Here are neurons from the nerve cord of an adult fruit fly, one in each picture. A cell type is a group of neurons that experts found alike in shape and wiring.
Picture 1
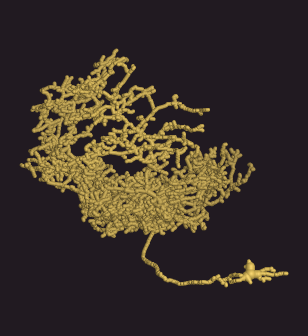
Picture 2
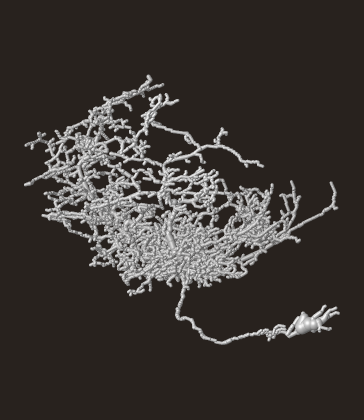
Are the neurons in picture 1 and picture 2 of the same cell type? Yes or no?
yes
